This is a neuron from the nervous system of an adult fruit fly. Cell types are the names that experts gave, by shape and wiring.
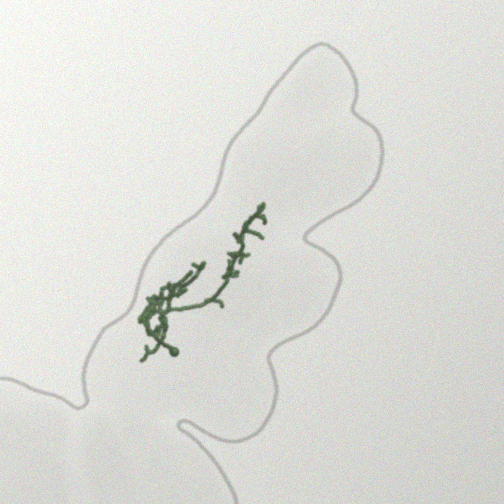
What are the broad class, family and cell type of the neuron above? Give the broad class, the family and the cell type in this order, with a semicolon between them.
nerve-cord intrinsic neuron; hemilineage 06A; IN06A076_b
